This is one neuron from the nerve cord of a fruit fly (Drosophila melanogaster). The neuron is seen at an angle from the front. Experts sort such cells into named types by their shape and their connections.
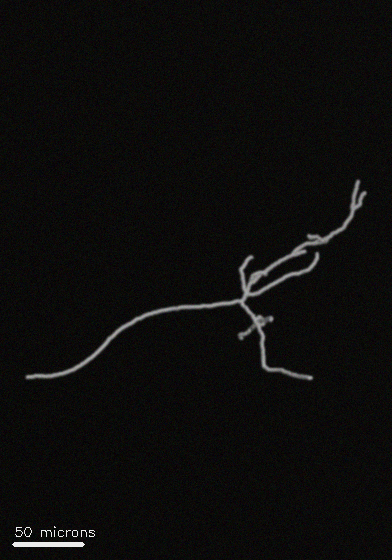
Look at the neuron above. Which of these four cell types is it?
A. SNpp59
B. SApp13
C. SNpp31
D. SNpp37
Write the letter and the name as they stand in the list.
B. SApp13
